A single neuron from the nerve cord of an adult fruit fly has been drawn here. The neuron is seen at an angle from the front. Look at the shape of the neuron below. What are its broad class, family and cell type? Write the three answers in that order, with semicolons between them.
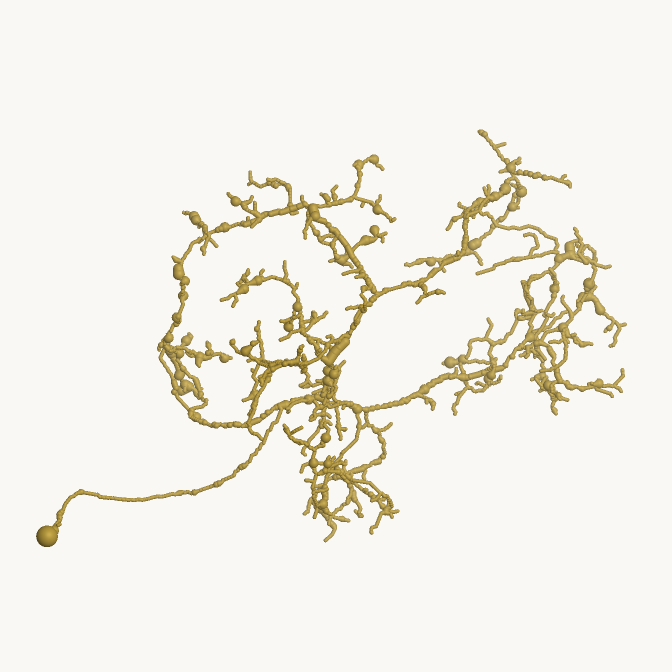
nerve-cord intrinsic neuron; hemilineage 16B; IN16B083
